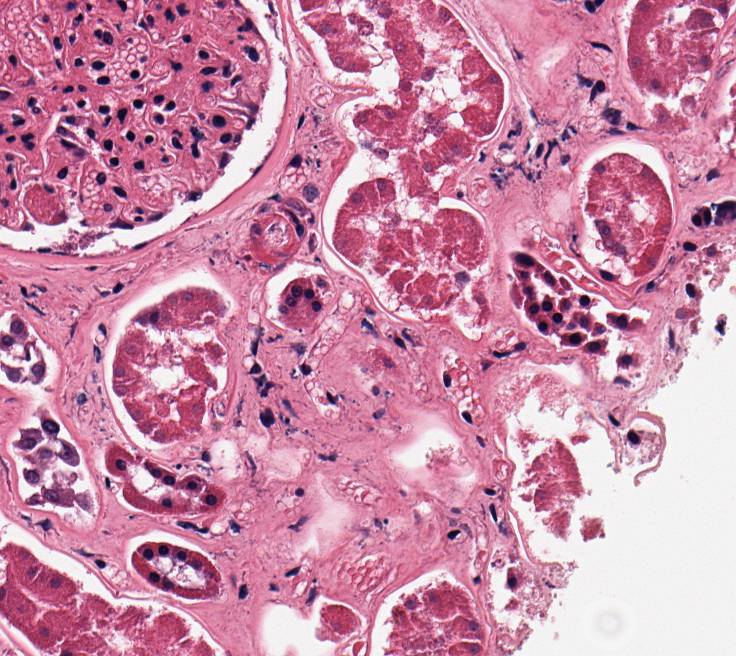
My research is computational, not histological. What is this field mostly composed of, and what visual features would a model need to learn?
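Cortical labyrinth of the kidney. Upper left: large rounded glomerulus, cut by the frame, rimmed by a clear crescent of space inside its capsule.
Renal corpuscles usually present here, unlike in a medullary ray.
Most tubules lined by cells with abundant granular eosinophilic cytoplasm, many holding numerous small clear vacuoles.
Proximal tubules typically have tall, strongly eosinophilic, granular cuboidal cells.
Pale pink loose fibrous stroma with scattered elongated nuclei between tubules.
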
